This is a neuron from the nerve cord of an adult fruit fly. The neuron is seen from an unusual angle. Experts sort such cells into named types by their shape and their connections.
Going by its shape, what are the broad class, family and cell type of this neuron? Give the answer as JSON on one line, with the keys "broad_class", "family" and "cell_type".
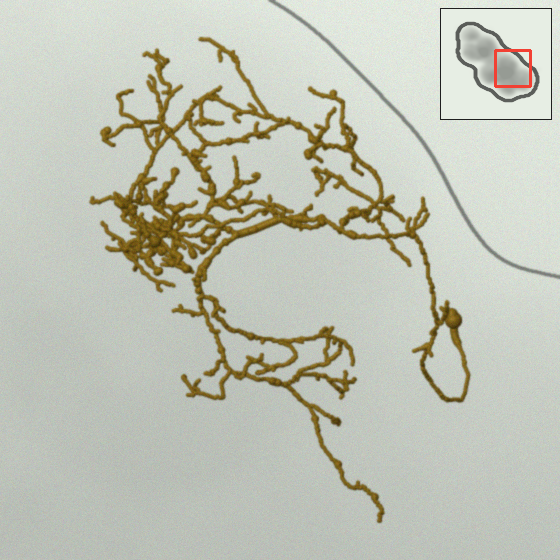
{"broad_class": "nerve-cord intrinsic neuron", "family": "hemilineage 03B", "cell_type": "IN03B057"}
